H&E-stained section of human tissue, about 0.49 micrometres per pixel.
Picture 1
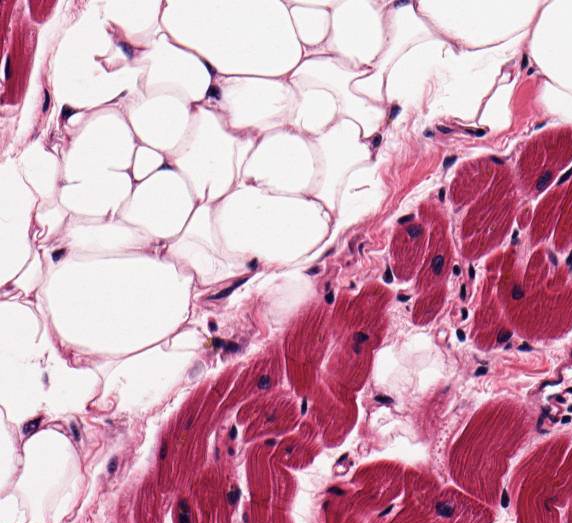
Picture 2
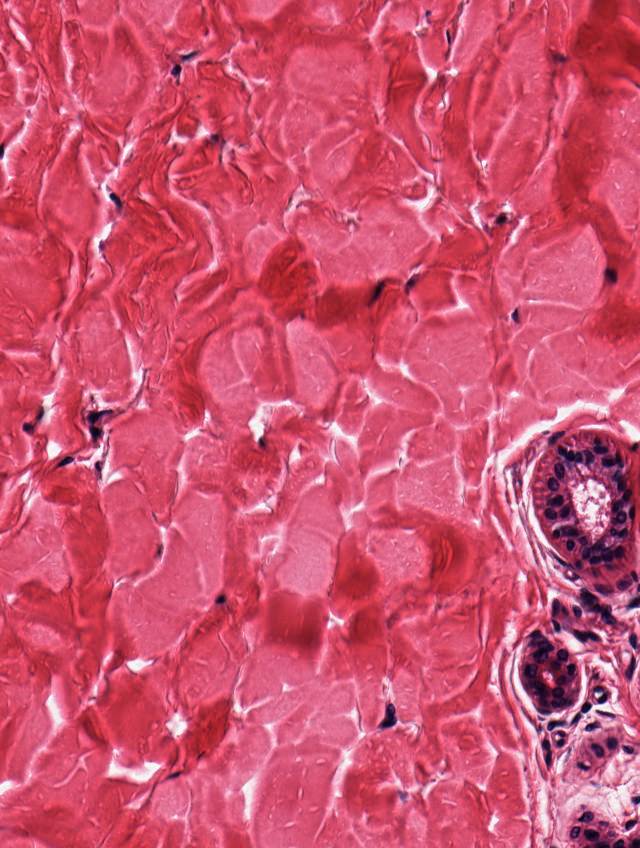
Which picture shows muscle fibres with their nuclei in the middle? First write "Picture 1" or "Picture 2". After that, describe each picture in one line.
Picture 1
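In picture 1: The oval nuclei of the muscle fibres lie centrally within the fibres.
In picture 2: Nuclei among the fibres are sparse and sit at the fibre edges rather than in their centres.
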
